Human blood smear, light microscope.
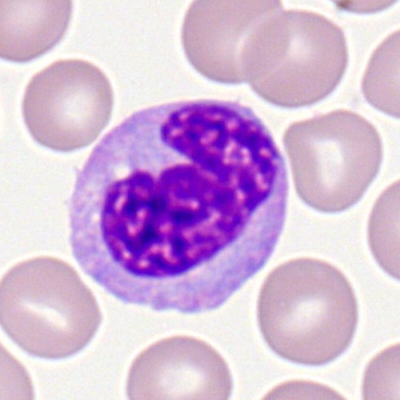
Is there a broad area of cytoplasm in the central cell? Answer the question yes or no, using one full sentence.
Yes, the cytoplasm of this cell is abundant.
